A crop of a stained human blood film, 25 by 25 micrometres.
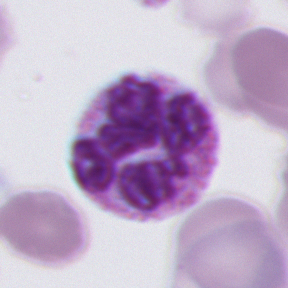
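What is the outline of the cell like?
Round and smooth.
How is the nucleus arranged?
It is divided into several separate lobes, grouped around a pale central gap.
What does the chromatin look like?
Dark purple and coarsely clumped.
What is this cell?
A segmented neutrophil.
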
